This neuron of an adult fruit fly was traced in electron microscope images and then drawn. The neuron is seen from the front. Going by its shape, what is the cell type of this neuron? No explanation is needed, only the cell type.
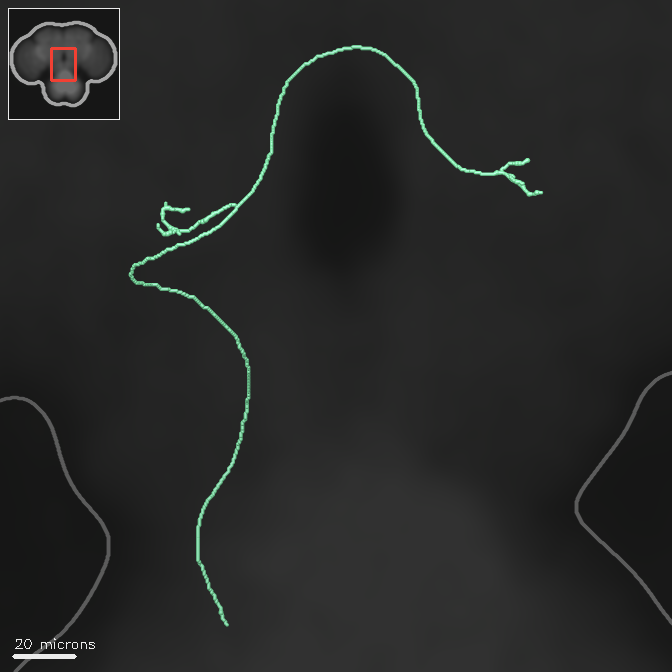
ORN_VA4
